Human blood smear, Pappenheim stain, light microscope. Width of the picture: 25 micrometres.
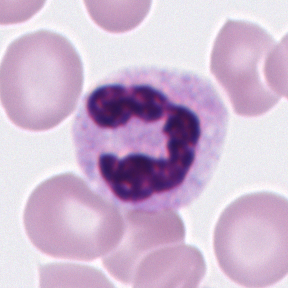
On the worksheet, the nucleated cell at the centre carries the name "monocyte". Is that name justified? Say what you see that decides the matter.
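Two features decide here: the nucleus is lobed, curving round in a C-shape open to the left, and the cytoplasm is pale pinkish-lilac.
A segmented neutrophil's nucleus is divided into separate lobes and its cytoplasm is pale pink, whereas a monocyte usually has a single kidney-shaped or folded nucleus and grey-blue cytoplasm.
The cell is a segmented neutrophil rather than a monocyte. Its cytoplasm holds fine, dust-like granules spread evenly throughout.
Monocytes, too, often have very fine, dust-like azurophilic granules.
On the granules alone, either name would fit. The chromatin is dark purple and coarsely clumped, and no vacuoles are seen. The outline is smooth and roundish, without surface projections; the cell is about 13 micrometres across, with the nucleus filling about 40% of its area.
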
